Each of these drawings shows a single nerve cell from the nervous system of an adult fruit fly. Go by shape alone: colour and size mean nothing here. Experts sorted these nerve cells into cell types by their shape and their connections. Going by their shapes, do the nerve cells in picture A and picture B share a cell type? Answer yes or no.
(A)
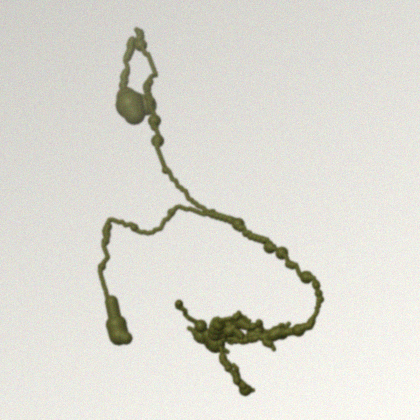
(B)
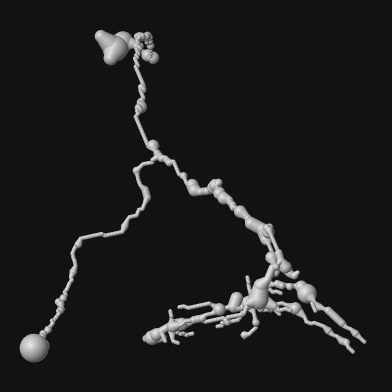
yes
